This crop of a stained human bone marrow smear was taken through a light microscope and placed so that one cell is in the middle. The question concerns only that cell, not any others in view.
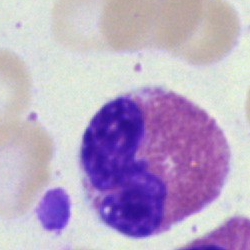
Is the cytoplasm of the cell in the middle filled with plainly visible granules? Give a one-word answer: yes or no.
Yes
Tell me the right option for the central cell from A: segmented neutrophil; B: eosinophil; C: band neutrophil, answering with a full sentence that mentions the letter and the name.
Option B is the right choice, the central cell being an eosinophil.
